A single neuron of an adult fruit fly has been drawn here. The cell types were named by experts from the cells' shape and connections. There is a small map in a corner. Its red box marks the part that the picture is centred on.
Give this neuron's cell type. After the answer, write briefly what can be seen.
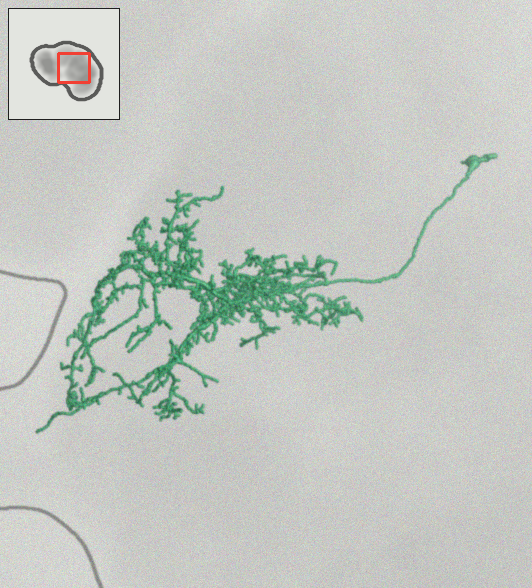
Its cell type is PS019. It is a central-brain intrinsic neuron. The picture shows dozens of branch ends. As drawn here it is wider than it is tall.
